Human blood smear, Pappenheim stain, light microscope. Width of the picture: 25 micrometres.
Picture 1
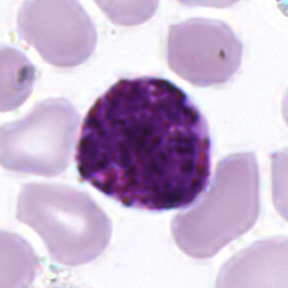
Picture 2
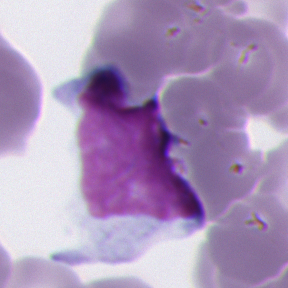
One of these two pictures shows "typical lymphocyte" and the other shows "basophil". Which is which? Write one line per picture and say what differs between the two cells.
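Picture 1 – basophil. The cell is densely packed with coarse dark purple granules.
Picture 2 – typical lymphocyte. No granules are visible in the cytoplasm.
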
